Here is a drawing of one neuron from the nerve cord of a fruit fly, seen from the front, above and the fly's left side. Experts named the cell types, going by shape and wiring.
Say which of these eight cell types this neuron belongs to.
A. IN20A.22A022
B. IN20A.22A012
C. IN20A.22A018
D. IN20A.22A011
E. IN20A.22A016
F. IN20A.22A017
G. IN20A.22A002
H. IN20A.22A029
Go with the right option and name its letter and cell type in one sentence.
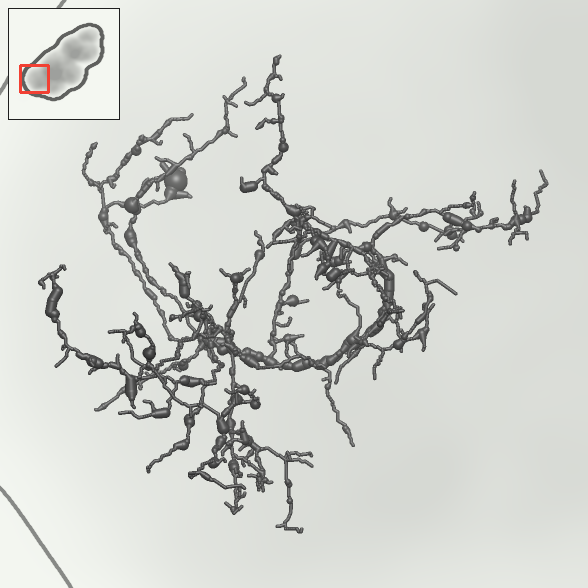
The cell type assigned to the neuron is IN20A.22A016, under option E.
